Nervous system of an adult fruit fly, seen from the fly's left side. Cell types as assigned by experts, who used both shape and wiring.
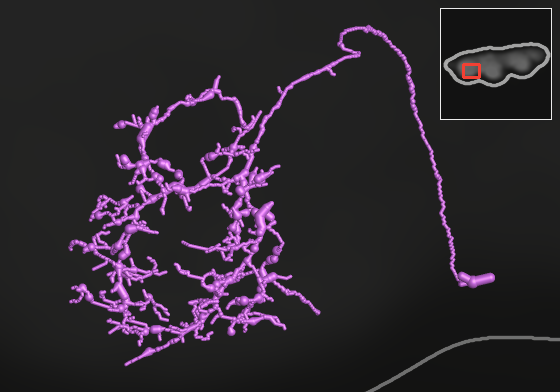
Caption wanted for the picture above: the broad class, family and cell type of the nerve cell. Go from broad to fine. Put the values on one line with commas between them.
nerve-cord intrinsic neuron, hemilineage 12B, IN12B043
